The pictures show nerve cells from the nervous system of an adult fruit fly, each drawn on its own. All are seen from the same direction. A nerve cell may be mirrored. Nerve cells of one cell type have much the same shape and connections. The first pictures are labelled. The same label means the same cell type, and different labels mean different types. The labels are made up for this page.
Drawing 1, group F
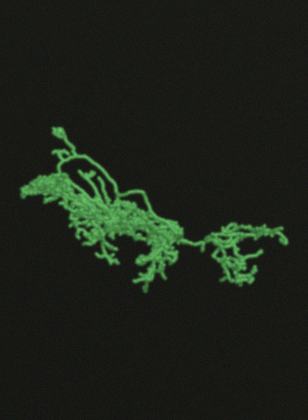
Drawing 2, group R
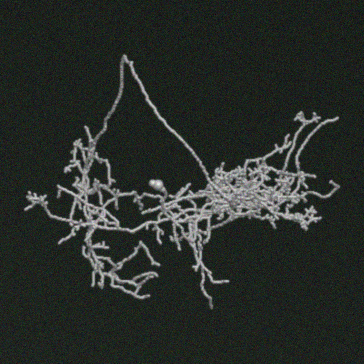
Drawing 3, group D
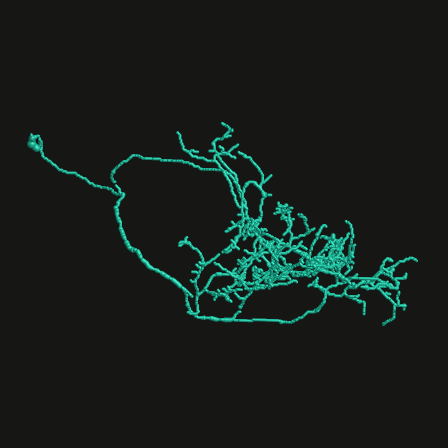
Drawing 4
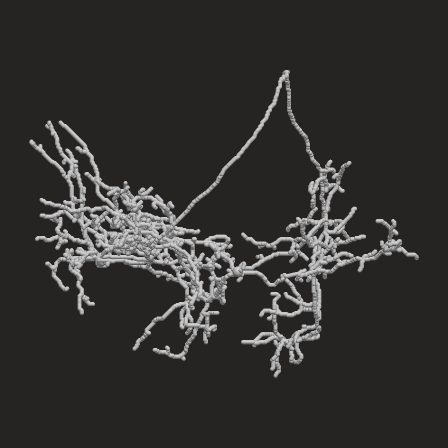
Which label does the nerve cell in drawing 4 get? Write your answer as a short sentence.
It belongs to group R.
